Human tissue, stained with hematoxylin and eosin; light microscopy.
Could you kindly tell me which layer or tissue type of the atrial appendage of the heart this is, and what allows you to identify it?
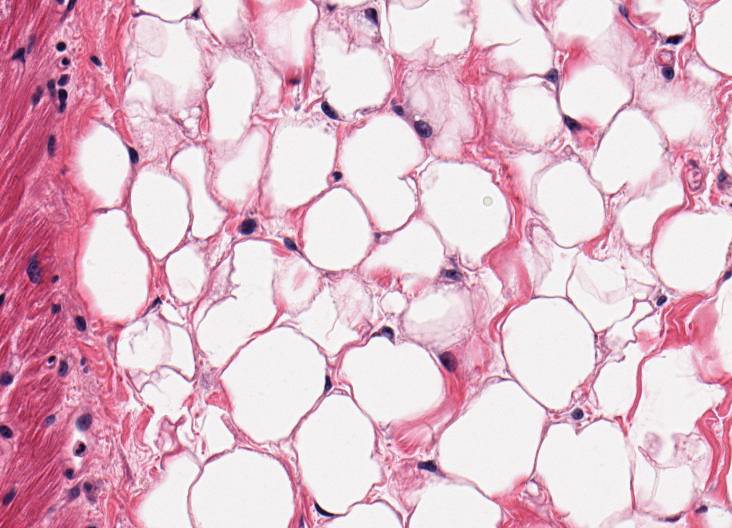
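Fat, made of adipocytes, fills most of this field, with a narrow band of dense pink tissue along the left edge. The adipocytes are clear, empty, rounded spaces bounded by thin pink membranes, each holding one large vacuole rather than many small droplets. Their nuclei are small, dark and pressed flat against the cell edge.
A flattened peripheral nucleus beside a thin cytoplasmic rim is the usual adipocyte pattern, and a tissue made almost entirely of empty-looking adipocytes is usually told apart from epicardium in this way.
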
